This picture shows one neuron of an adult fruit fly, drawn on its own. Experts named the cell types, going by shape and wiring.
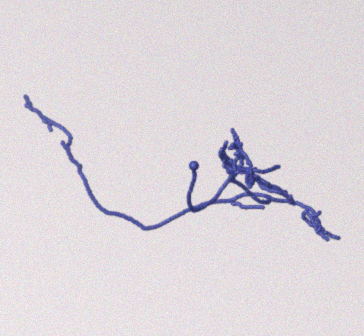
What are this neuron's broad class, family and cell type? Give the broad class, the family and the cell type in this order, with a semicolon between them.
descending neuron; hemilineage LB7; DNg07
